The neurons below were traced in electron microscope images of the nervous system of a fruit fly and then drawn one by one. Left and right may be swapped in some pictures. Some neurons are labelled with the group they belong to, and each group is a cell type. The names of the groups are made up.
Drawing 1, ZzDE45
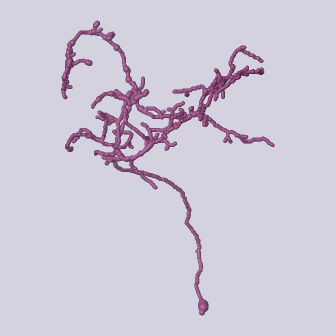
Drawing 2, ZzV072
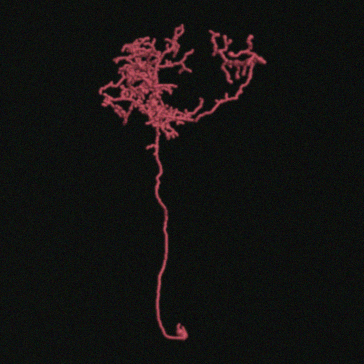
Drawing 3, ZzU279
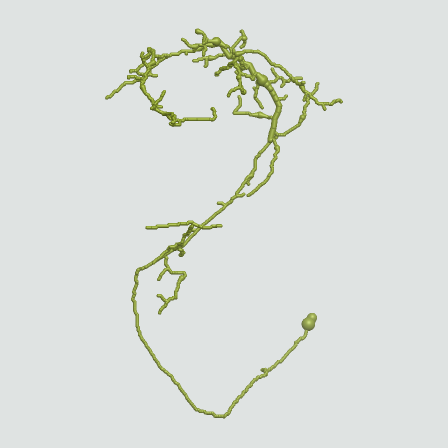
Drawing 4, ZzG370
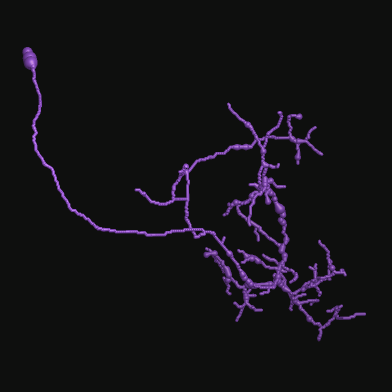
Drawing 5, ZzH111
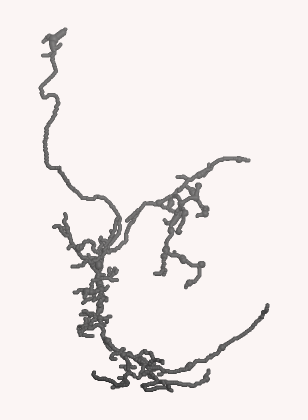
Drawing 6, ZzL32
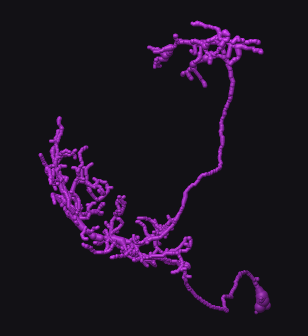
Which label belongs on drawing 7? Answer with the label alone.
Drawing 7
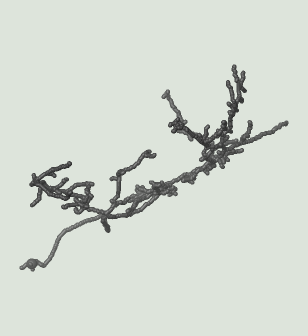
ZzH111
